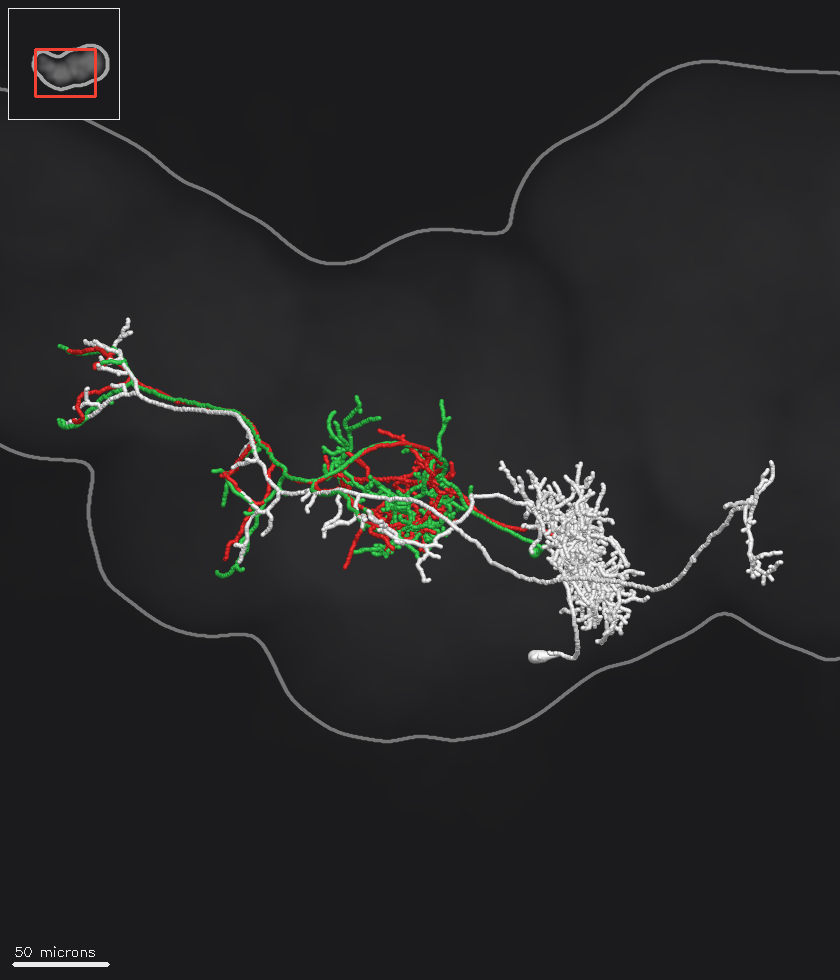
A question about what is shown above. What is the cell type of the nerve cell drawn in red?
IN08B054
